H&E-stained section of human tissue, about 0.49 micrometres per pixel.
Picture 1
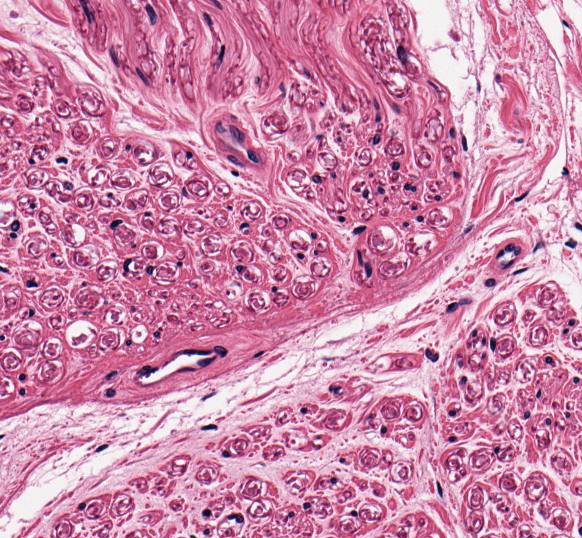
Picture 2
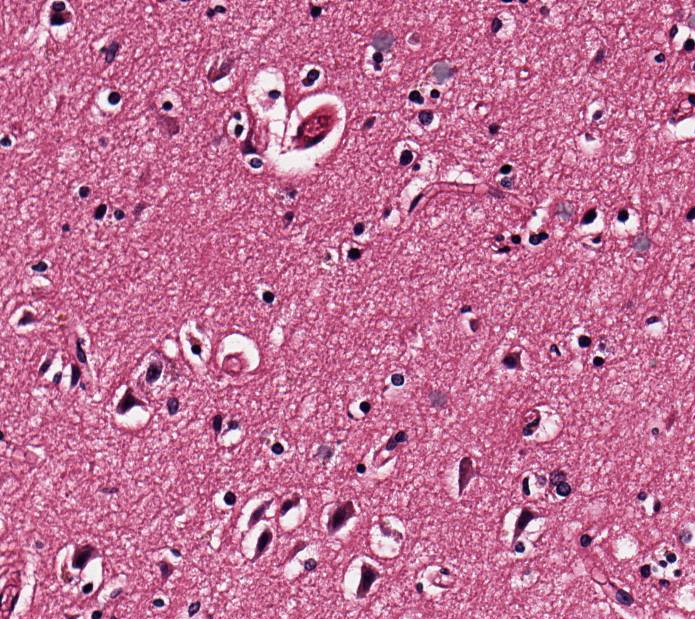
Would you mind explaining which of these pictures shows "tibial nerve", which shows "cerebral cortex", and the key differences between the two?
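Picture 1 is tibial nerve; picture 2 is cerebral cortex. In the nerve, the fibres in the lower part of the upper-left fascicle and in the lower-right fascicle are mostly cut across as round profiles, with small dark elongated nuclei sparse between them. The connective tissue between fascicles is loose, pale and wispy, with few nuclei, and a small vessel with an empty slit-like lumen sits at the lower edge of the upper-left fascicle, left of centre. The cortex is one finely granular, pale pink fibrillary matrix with no epithelium or glands, and small round, densely dark nuclei, many with a narrow clear rim, are spread evenly through it. Near the top, left of centre, one neuron has deeply eosinophilic shrunken cytoplasm in a wide clear space, and a single thin capillary runs diagonally across the upper middle.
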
